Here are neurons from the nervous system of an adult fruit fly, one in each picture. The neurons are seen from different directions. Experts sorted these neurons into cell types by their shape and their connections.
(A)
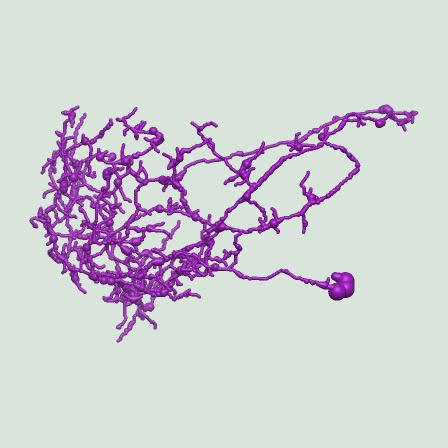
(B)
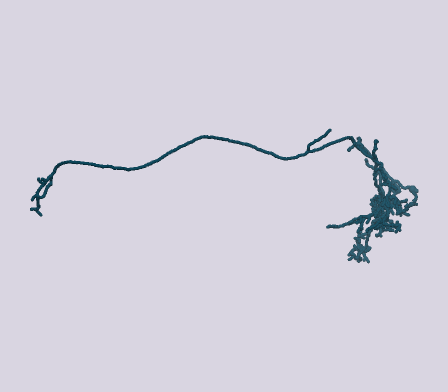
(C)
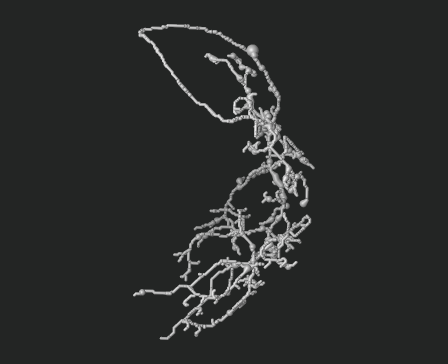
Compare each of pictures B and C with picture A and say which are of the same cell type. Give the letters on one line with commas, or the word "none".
none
